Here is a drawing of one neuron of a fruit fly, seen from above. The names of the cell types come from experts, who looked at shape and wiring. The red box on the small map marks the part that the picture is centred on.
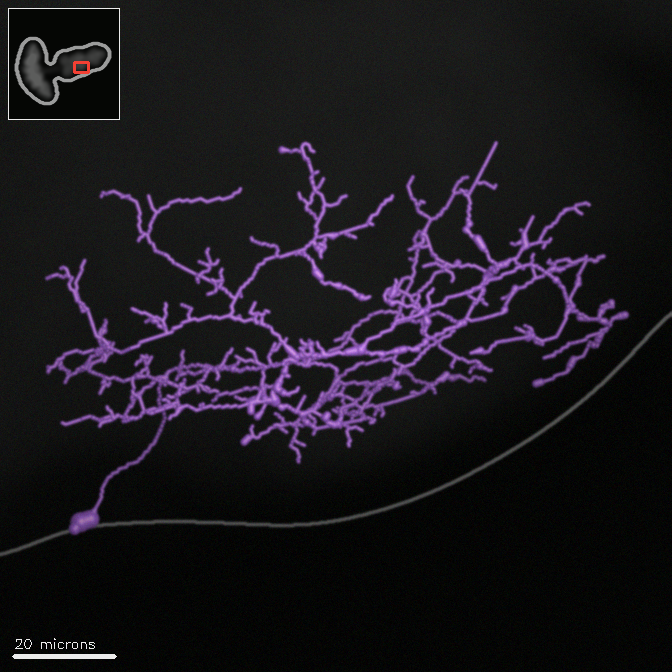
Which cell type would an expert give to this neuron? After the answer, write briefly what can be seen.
The cell type is IN08A026. Its broad class is nerve-cord intrinsic neuron. It lies in the nerve cord. By the scale bar it is about 120 microns wide in this view. More than a hundred branch ends can be seen.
